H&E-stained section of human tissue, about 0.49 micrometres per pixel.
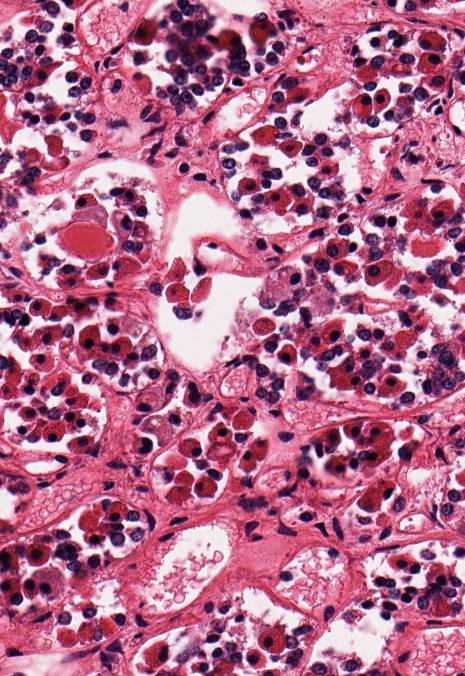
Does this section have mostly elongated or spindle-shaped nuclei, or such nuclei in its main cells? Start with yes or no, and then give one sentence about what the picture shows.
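No. The nuclei are small, round and darkly stained.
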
